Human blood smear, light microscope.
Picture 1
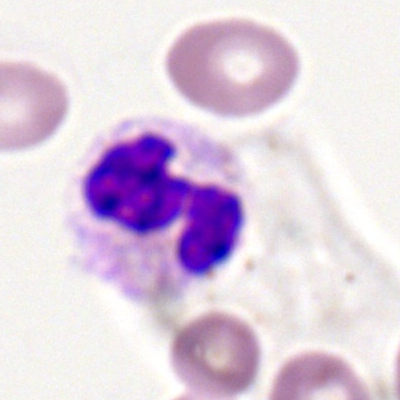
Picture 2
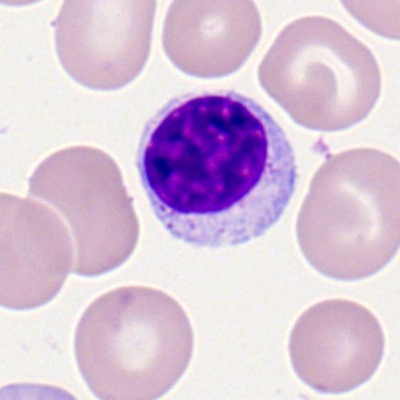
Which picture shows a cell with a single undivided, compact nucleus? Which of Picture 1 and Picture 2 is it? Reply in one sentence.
Picture 2 shows a cell whose nucleus is a single compact round, oval or kidney-shaped mass.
